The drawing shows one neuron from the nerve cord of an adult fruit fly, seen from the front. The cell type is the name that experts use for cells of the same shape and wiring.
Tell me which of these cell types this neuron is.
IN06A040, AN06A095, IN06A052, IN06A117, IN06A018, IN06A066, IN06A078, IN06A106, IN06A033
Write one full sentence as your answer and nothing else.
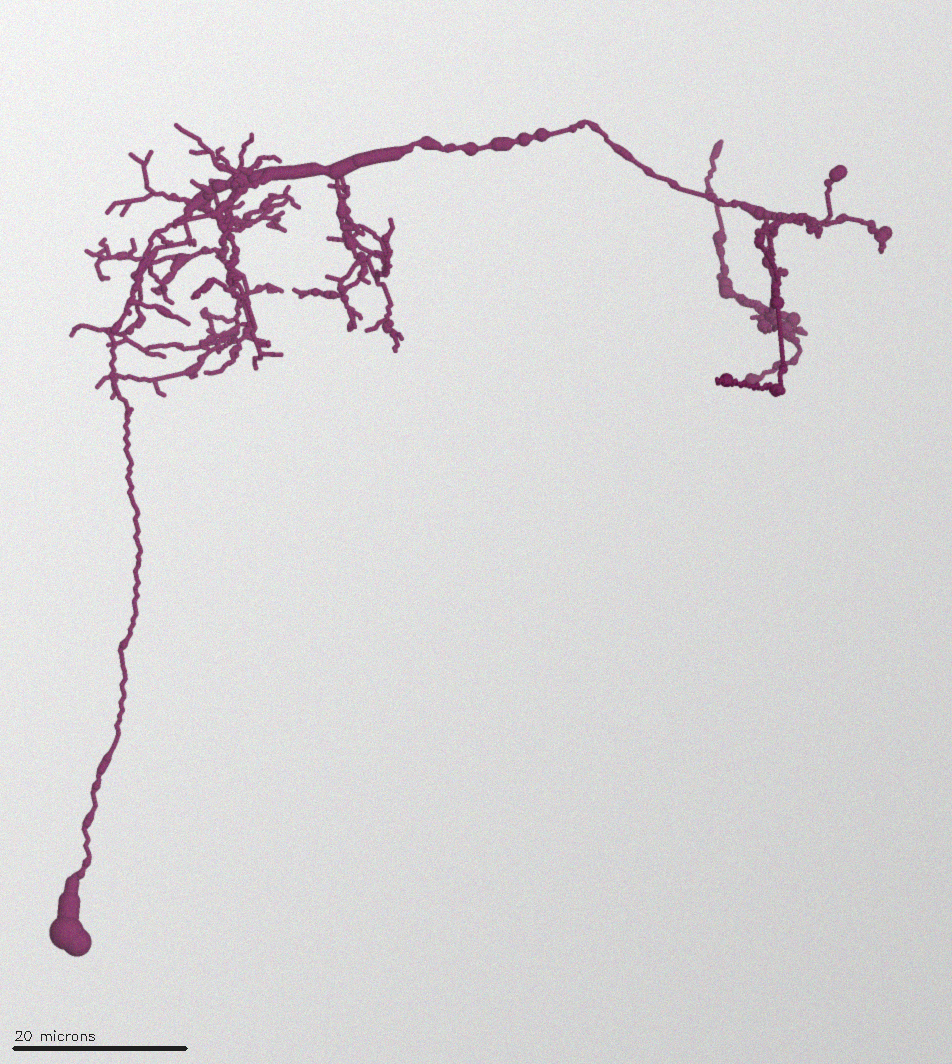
The cell type that fits this neuron is AN06A095.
